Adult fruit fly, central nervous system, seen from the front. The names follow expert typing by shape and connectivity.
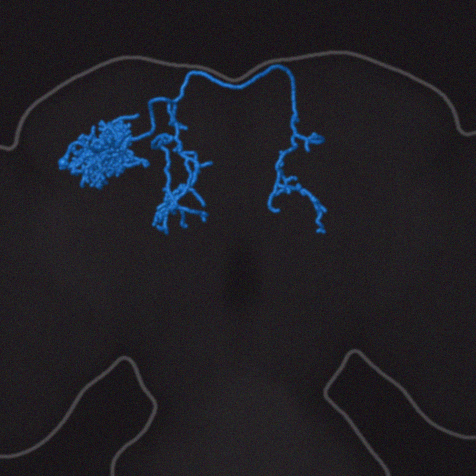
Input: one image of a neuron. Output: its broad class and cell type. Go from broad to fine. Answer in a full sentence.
A central-brain intrinsic neuron, type CL021.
